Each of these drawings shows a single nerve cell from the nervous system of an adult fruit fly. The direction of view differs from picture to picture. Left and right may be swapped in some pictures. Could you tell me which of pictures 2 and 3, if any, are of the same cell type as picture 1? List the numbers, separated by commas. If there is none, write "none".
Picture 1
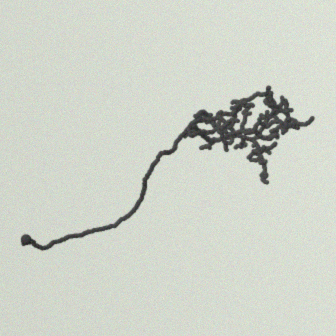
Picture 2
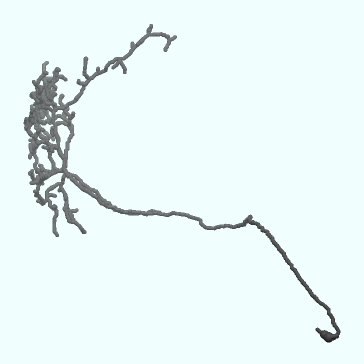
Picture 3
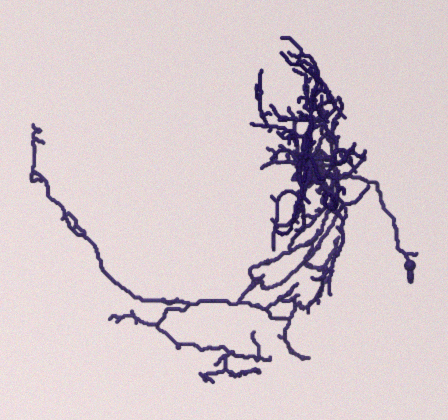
2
